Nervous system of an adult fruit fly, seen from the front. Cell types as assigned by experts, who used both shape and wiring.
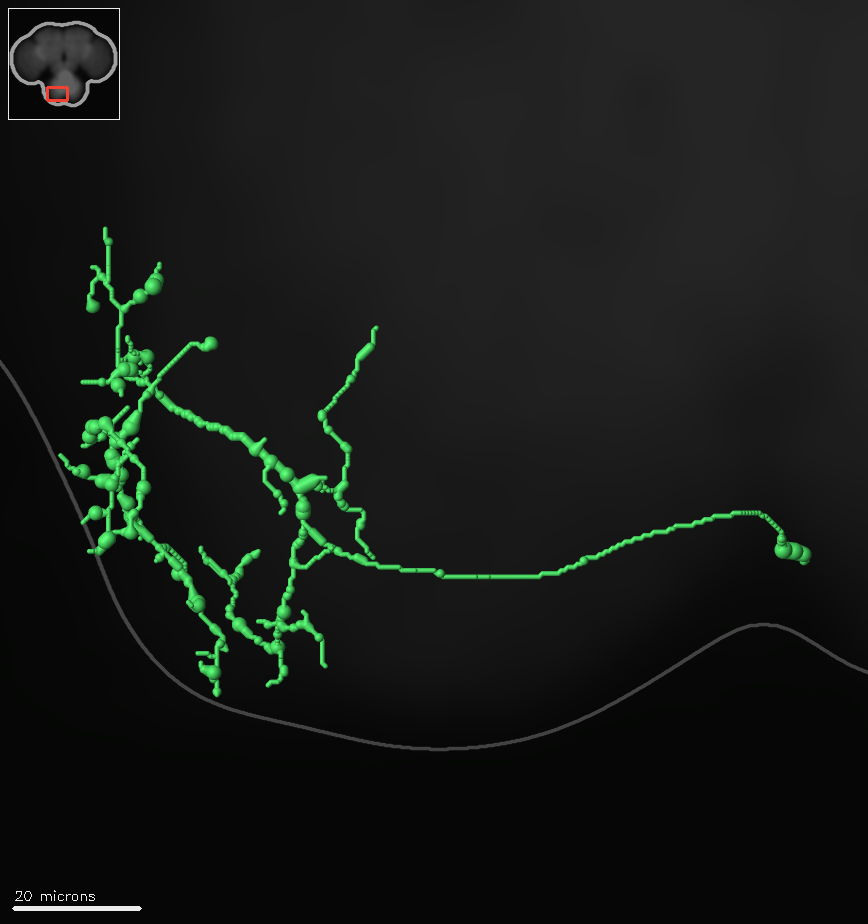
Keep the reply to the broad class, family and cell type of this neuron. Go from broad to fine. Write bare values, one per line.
nerve-cord intrinsic neuron
hemilineage 13B
IN13B096_b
